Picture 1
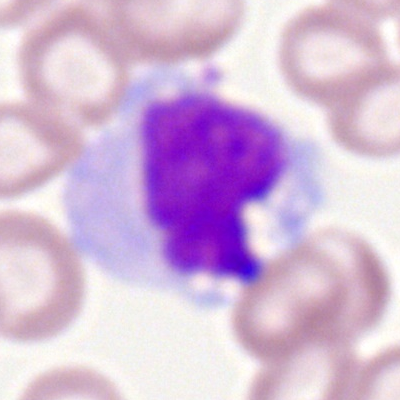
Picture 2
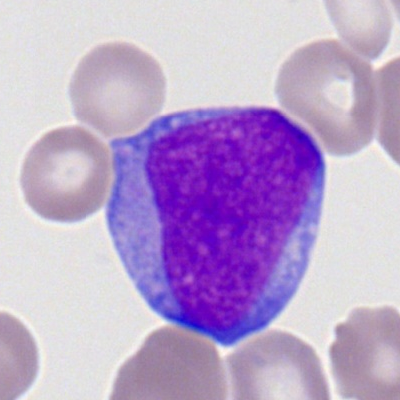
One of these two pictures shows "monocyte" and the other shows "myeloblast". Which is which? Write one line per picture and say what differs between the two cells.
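The cell in picture 1 is a monocyte. A few small clear spaces lie in the cytoplasm beside the lower right of the nucleus.
The cell in picture 2 is a myeloblast. The cytoplasm shows no clear vacuoles.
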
